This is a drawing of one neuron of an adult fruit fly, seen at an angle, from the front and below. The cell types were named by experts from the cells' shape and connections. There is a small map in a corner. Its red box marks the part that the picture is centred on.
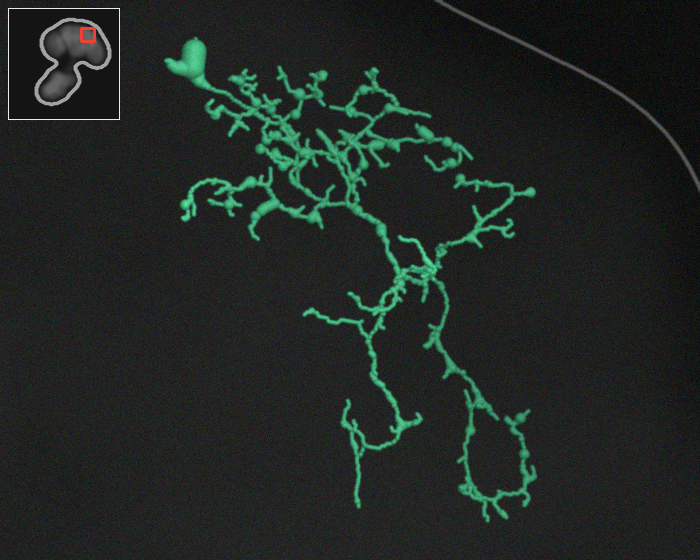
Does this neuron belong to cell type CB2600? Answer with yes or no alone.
yes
